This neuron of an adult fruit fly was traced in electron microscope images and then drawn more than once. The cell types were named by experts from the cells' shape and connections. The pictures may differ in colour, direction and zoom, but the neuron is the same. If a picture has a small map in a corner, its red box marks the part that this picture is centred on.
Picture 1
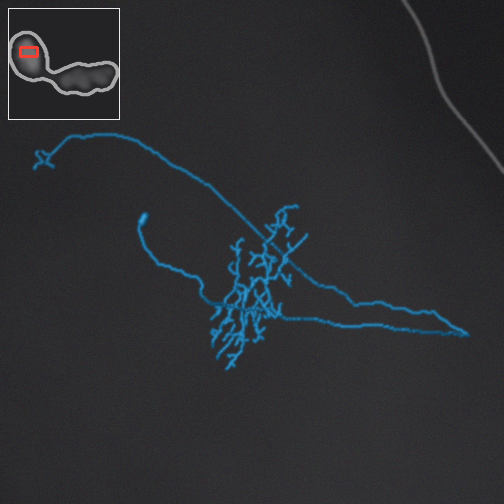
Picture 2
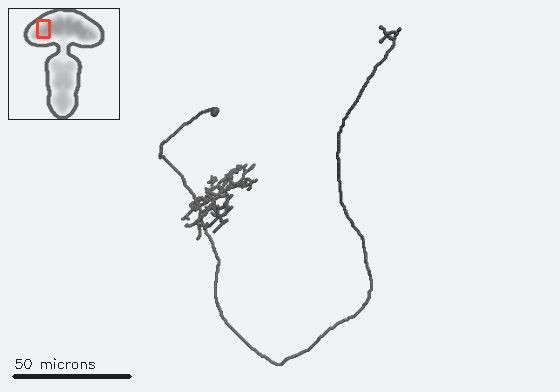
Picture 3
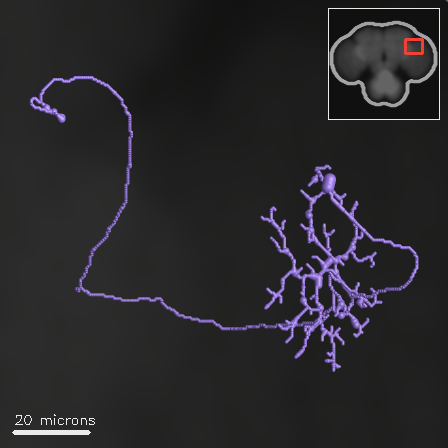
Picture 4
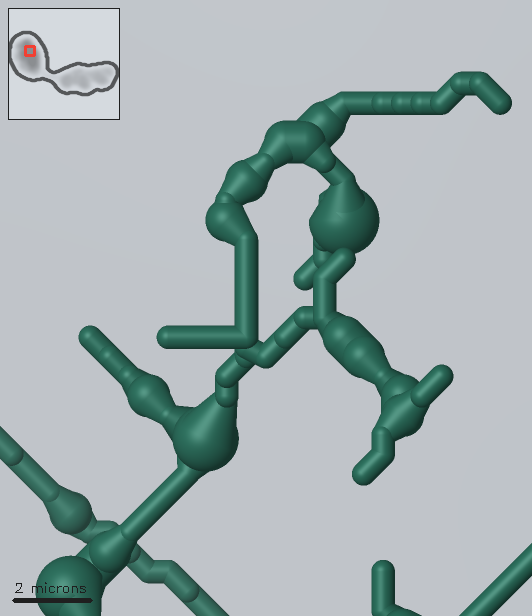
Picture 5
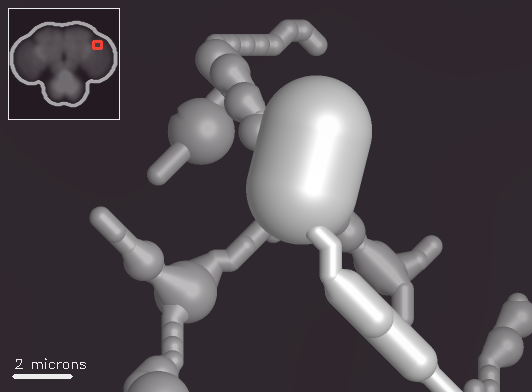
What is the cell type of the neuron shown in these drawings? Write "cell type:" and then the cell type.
cell type: MeTu1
